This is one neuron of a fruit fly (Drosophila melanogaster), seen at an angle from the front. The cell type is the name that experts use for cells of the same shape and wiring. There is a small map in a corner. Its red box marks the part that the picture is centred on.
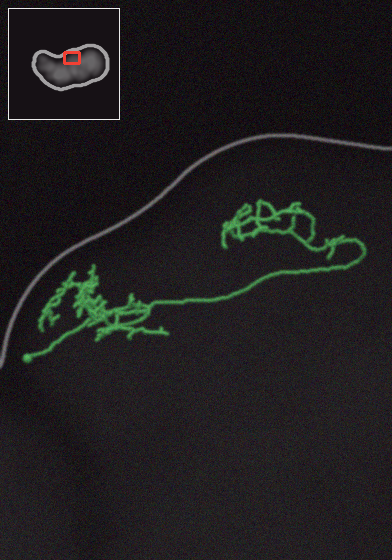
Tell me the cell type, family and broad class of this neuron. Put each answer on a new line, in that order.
CB2979
hemilineage DL2_dorsal
central-brain intrinsic neuron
